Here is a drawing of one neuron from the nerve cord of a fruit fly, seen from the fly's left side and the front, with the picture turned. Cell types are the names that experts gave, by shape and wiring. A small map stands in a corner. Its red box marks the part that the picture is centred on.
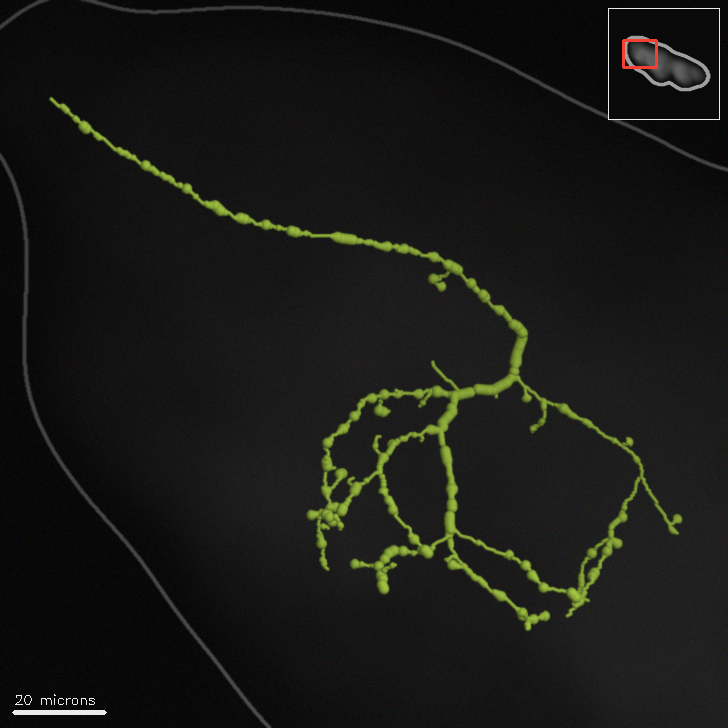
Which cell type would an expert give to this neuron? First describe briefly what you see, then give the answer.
The drawing shows no cell body. By the scale bar it is about 140 microns wide in this view. Dozens of branch ends can be seen. It is a descending neuron. The cell type is DNp56.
